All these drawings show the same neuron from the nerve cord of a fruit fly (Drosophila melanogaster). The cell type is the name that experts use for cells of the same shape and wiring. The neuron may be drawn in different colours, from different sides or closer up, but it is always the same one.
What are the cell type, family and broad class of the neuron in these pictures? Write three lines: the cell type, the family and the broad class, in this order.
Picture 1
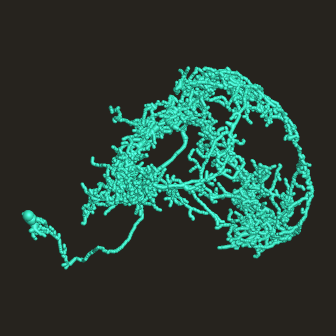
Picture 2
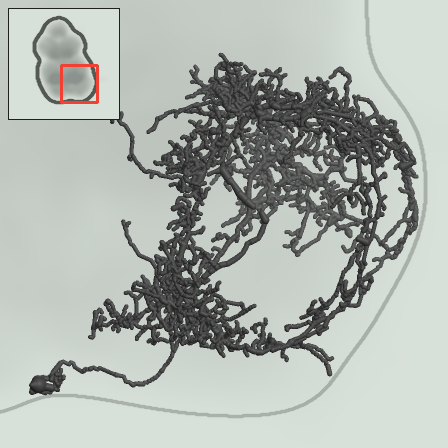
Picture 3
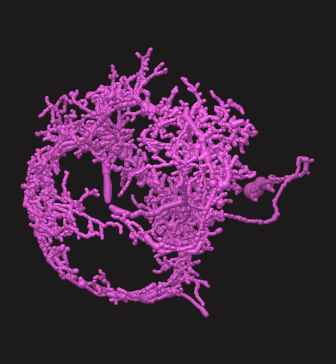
IN13B001
hemilineage 13B
nerve-cord intrinsic neuron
